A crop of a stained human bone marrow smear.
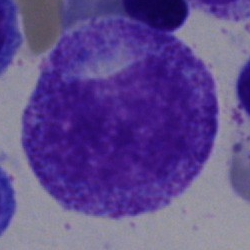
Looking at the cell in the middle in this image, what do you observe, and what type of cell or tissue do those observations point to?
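The outline is round and smooth. Granules pack the cell so densely that I can't clearly trace where the nucleus ends. Toward the top there's a pale, less granular crescent. Loose purple granules lie scattered on the background just outside. So, a promyelocyte.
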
